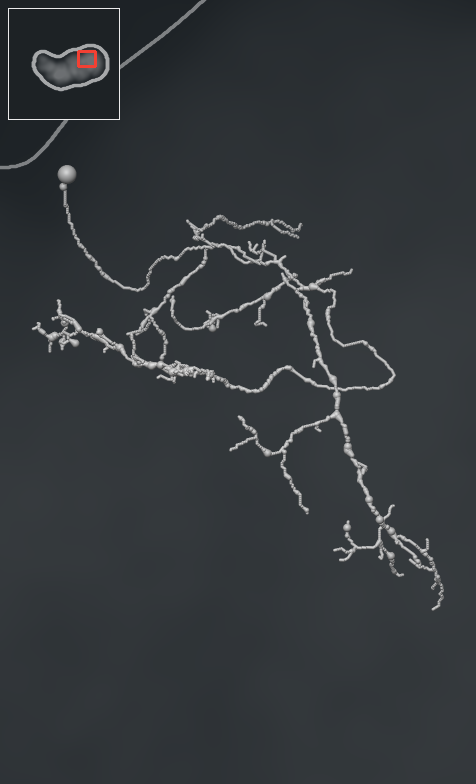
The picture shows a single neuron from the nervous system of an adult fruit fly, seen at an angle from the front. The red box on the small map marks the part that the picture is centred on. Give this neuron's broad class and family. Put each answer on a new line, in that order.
central-brain intrinsic neuron
hemilineage DM6_dorso_lateral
